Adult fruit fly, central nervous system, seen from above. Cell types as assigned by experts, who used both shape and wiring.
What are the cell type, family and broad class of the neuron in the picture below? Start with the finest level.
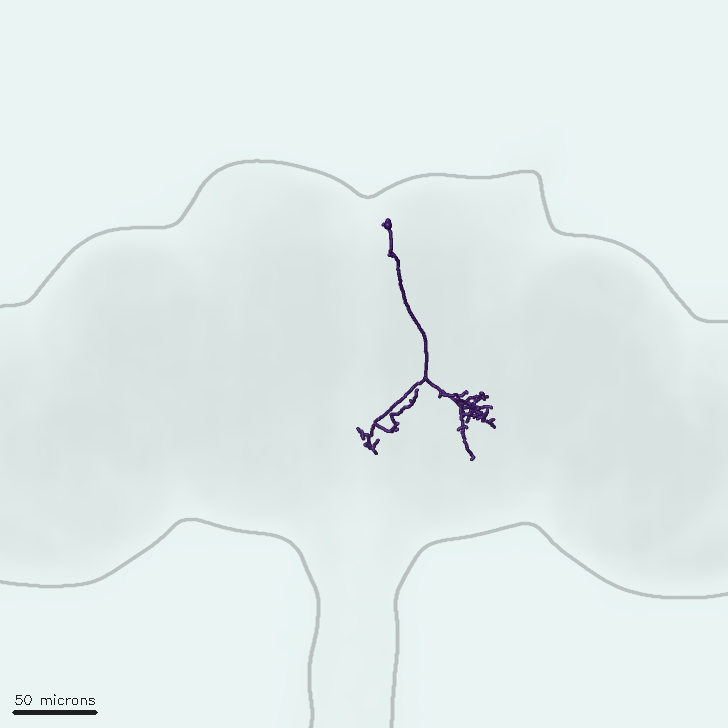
CB1975; hemilineage SMPad2; central-brain intrinsic neuron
